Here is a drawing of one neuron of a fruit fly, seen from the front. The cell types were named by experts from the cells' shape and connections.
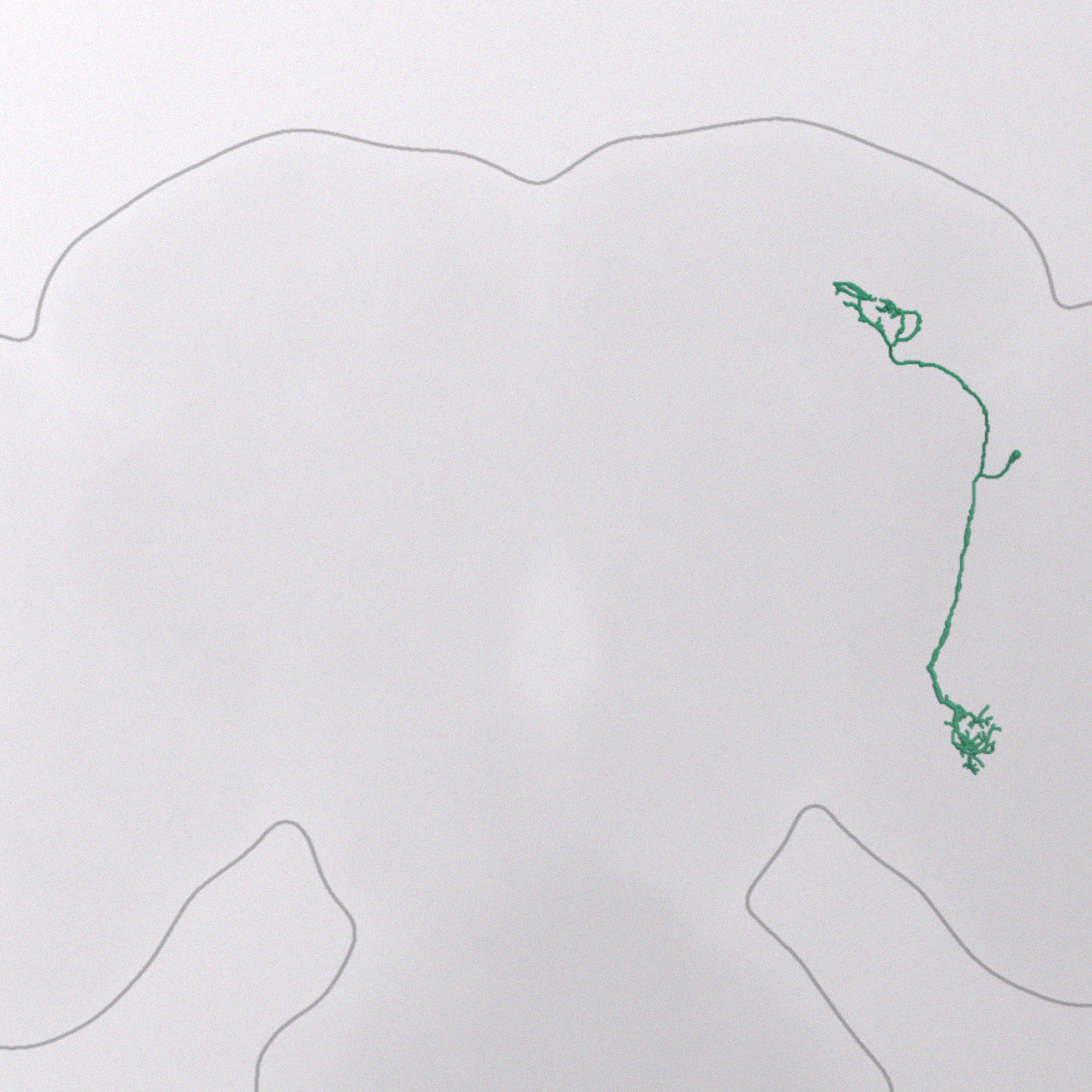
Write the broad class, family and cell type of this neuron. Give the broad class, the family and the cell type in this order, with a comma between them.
visual projection neuron, hemilineage VPNd2, LC10c-2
